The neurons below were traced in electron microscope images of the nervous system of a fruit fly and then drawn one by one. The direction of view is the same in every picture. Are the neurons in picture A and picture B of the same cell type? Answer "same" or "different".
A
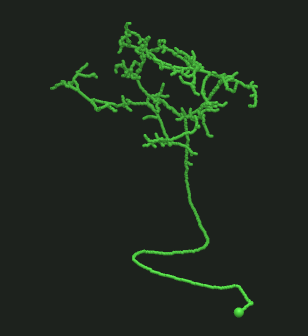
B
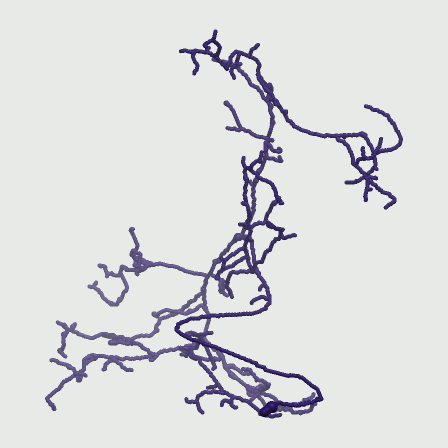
different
